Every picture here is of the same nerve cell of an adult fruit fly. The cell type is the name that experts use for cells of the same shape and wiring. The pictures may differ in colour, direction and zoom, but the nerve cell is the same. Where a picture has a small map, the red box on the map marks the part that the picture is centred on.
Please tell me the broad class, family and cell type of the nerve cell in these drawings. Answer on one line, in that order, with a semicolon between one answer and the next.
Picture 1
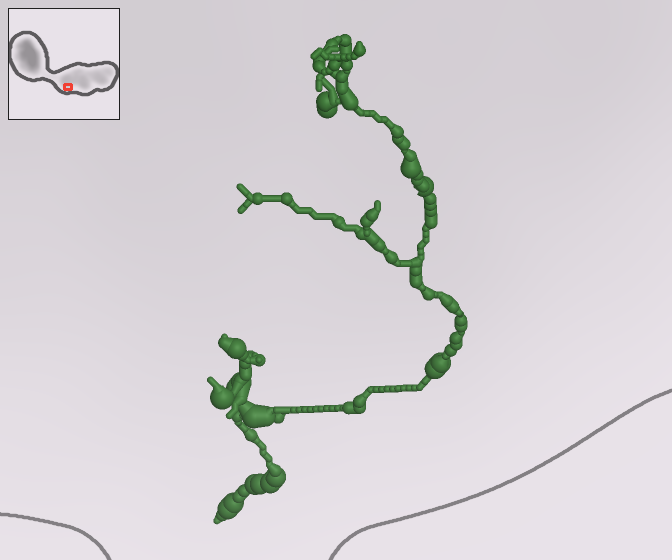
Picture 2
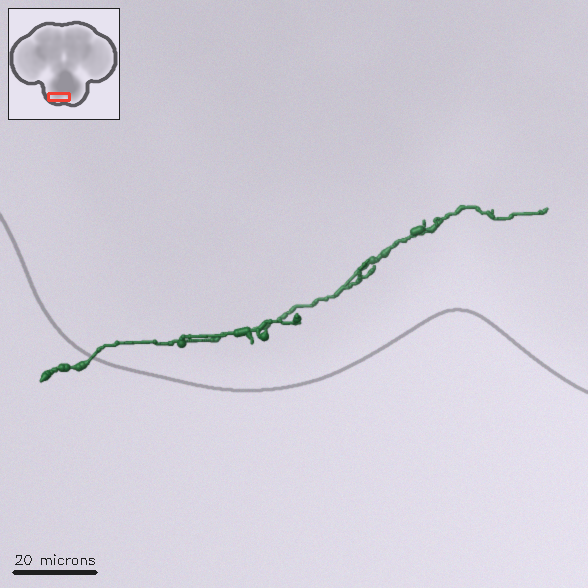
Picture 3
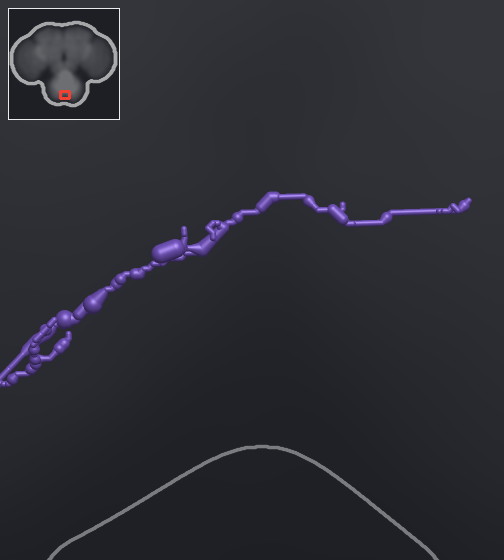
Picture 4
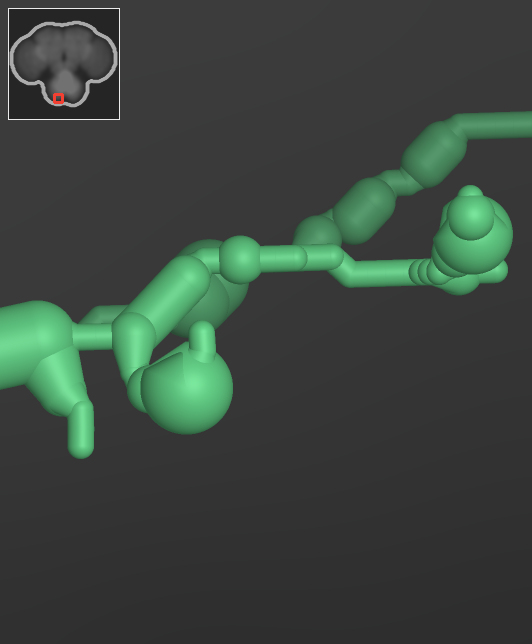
sensory neuron entering the nerve cord; class gustatory; LgLG5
